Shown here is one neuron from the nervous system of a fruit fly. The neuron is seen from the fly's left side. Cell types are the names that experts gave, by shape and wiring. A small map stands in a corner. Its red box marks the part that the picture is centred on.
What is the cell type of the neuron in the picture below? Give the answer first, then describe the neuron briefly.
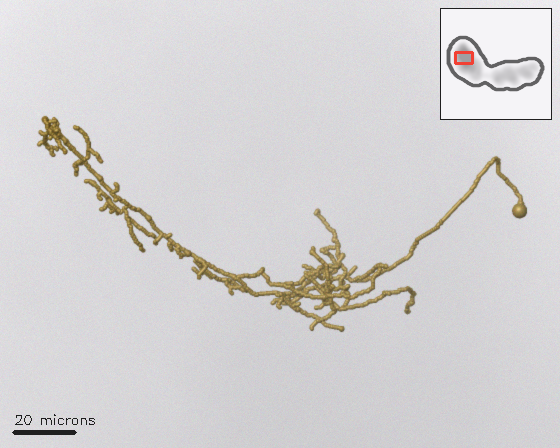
It is of cell type WED157. It is a central-brain intrinsic neuron. The cell body is on the right of the picture. From left to right in the picture it spans about 160 microns. The picture shows dozens of branch ends.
